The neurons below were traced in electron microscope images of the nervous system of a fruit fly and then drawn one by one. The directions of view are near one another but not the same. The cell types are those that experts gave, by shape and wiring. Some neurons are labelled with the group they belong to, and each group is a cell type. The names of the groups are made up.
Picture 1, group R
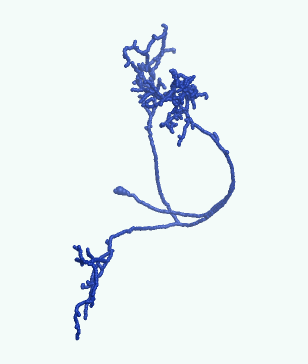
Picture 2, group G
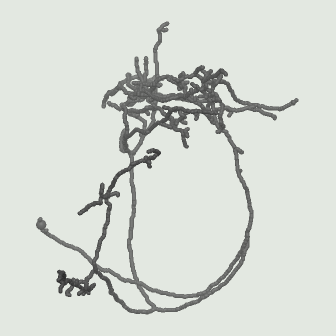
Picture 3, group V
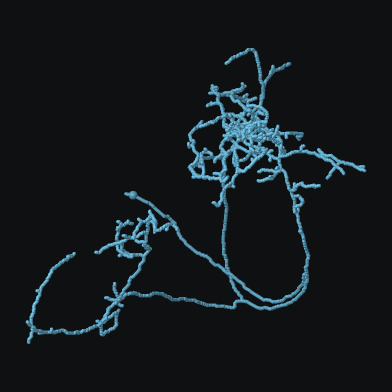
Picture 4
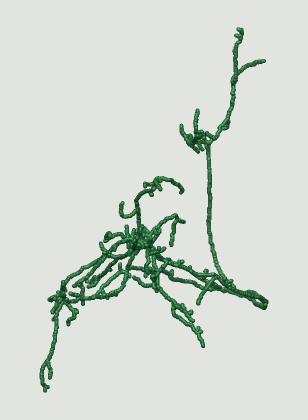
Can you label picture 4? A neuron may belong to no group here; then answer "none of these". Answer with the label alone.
group G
